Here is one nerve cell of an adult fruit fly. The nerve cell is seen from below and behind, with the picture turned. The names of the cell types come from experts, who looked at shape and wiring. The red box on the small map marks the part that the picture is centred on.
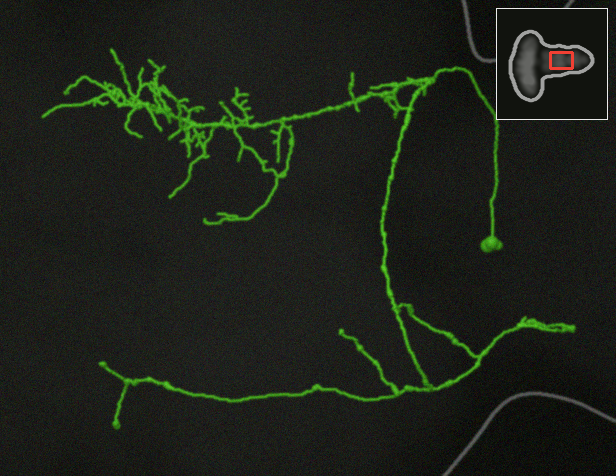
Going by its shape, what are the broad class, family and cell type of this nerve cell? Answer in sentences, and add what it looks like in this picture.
It is a nerve-cord intrinsic neuron. The family is hemilineage 19B. Its cell type is IN19B071. The cell body is on the right of the picture. The picture shows dozens of branch ends.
